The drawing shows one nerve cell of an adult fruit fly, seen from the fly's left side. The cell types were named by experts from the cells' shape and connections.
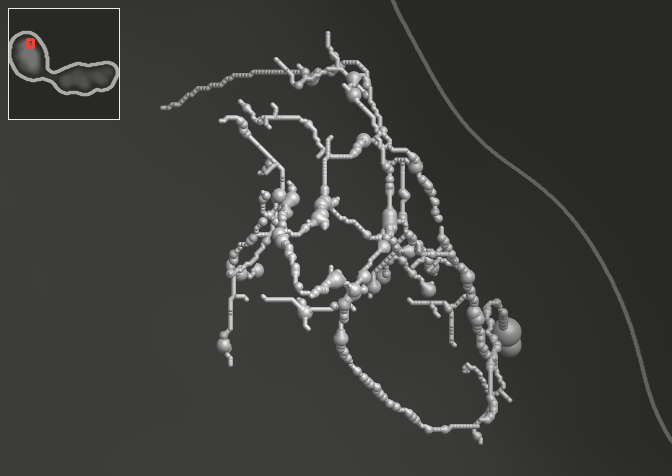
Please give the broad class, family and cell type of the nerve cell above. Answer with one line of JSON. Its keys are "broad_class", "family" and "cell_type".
{"broad_class": "central-brain intrinsic neuron", "family": "hemilineage LHp2", "cell_type": "CB3308"}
